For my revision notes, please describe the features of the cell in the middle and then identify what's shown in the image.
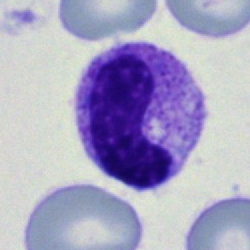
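Bean-shaped, the nucleus has its indentation facing the right side of the cell. Lilac-pink cytoplasm fills that concavity, and a paler area of cytoplasm lies within the indentation. Fine purple granules are scattered through the cytoplasm. This is a band neutrophil.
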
